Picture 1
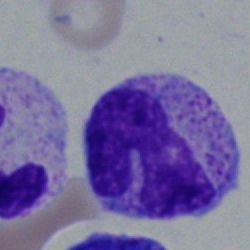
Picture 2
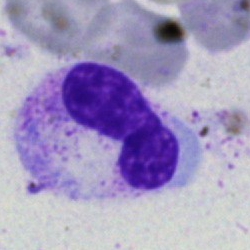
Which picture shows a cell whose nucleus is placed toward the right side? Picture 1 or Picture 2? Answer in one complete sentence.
The nucleus is placed toward the right side in the cell of picture 2.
